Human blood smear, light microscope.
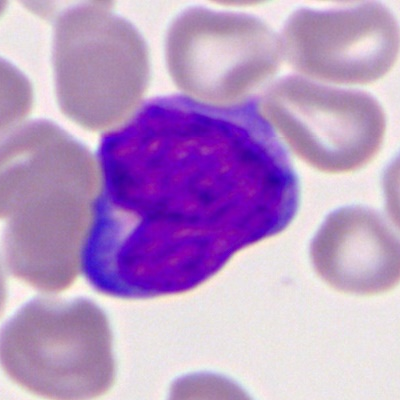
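Myeloblast at the centre of the smear. First, the nucleus fills most of the cell. Second, a deep notch cuts into it from the lower left side. Third, no granules are visible in the cytoplasm. Fourth, the outline is irregular rather than round.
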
